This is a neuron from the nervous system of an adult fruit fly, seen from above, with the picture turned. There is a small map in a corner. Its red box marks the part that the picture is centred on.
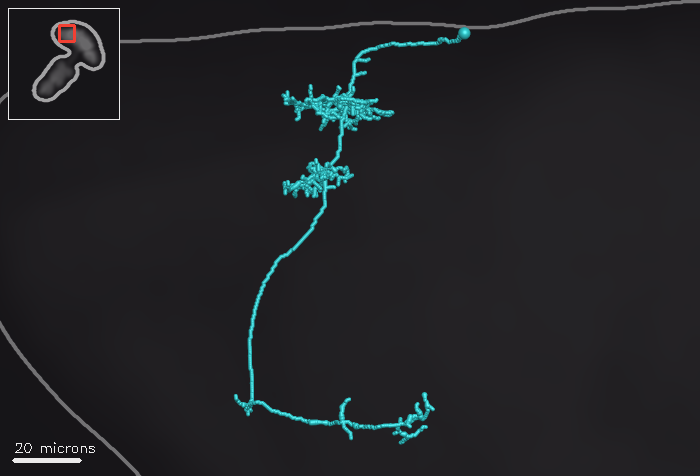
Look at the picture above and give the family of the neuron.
Tm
